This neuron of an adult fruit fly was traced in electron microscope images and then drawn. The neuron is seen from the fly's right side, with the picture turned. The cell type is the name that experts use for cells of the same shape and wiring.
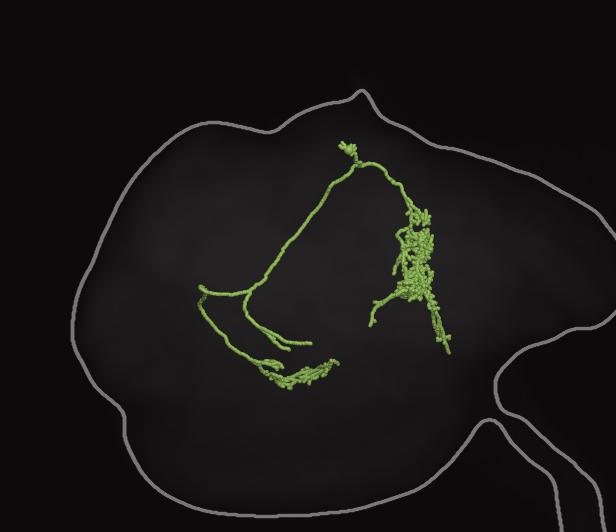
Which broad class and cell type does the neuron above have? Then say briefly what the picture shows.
It is a central-brain intrinsic neuron. Its cell type is SAD034. Its cell body lies at the top of the picture. In this view it is about as wide as it is tall.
